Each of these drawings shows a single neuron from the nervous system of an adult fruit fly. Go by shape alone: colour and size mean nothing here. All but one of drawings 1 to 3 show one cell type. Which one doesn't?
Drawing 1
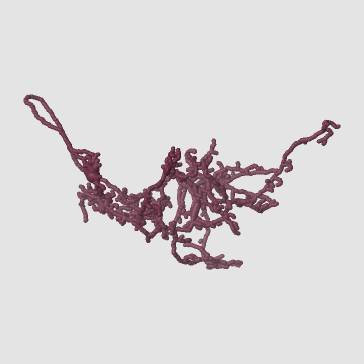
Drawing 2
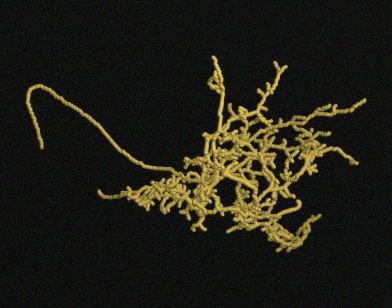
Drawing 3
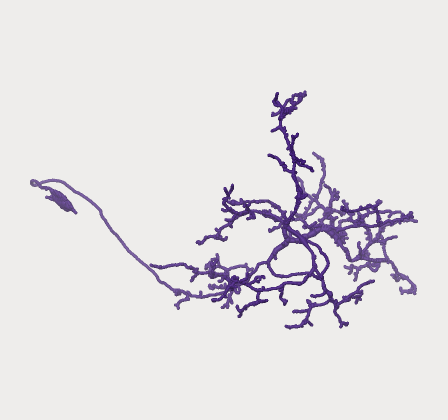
3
